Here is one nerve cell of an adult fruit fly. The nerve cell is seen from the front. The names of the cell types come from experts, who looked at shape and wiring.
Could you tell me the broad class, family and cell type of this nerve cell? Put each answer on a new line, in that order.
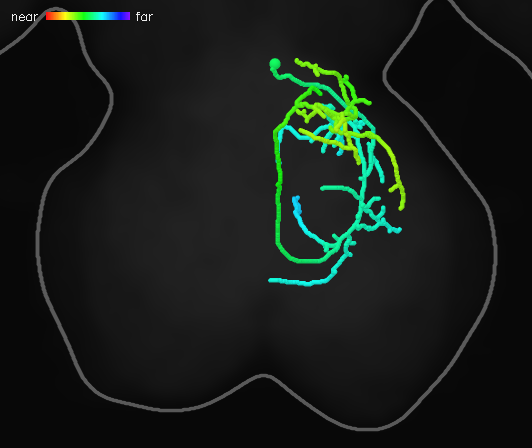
nerve-cord intrinsic neuron
hemilineage 17A
IN17A103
